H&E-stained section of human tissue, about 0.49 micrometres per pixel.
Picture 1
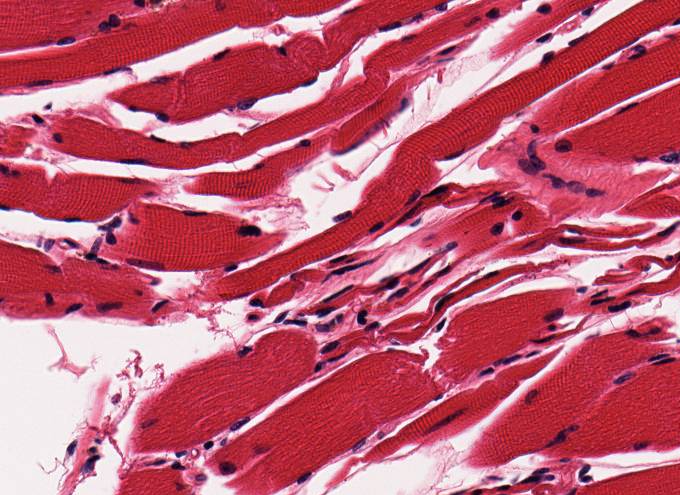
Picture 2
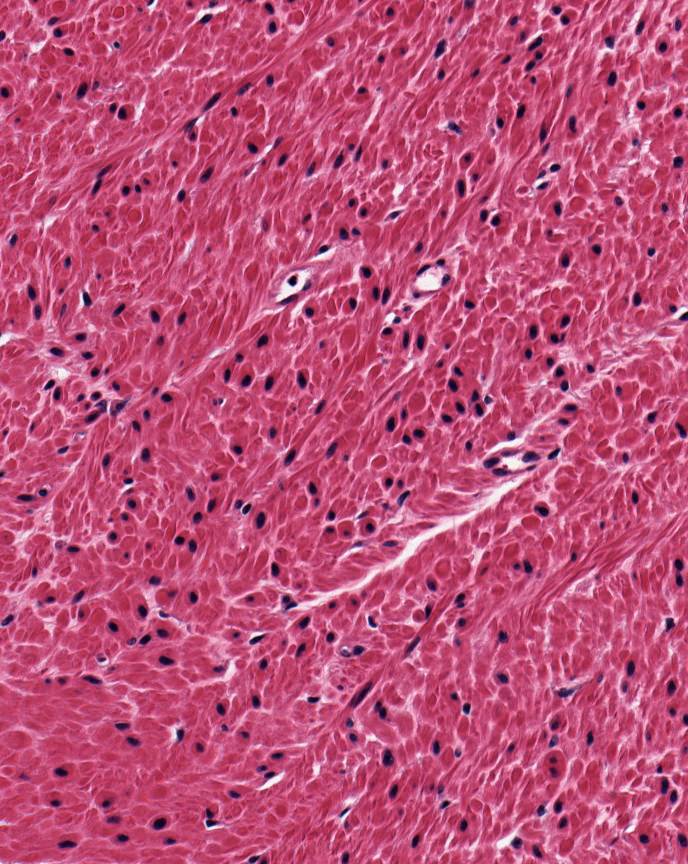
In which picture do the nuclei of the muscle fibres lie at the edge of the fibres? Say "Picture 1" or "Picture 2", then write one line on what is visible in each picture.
Picture 1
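In picture 1: The elongated dark nuclei of the fibres lie at their edges, not in their centres.
In picture 2: Many cells are cut across as small round to polygonal pink profiles, some showing a central nucleus.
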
